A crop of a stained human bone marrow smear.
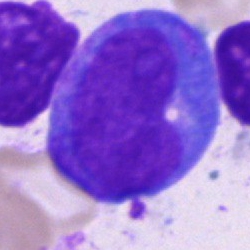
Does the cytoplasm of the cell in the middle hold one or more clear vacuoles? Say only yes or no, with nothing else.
Yes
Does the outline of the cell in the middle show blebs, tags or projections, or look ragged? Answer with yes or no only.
No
